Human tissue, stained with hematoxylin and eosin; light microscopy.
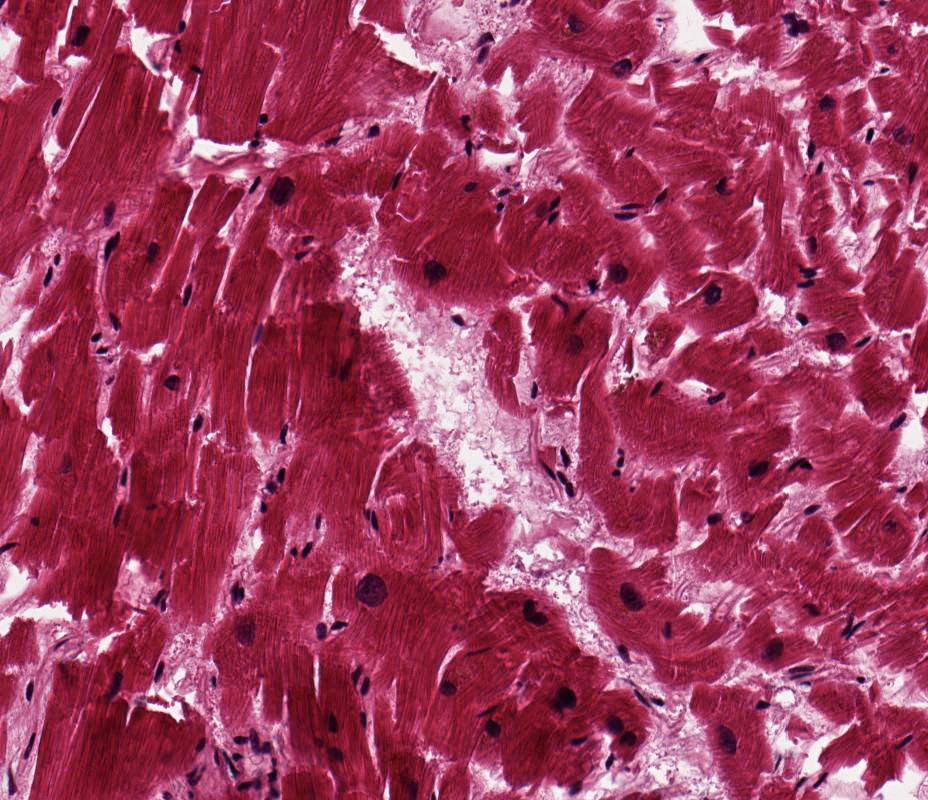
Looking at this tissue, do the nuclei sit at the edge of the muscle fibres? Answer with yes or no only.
No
